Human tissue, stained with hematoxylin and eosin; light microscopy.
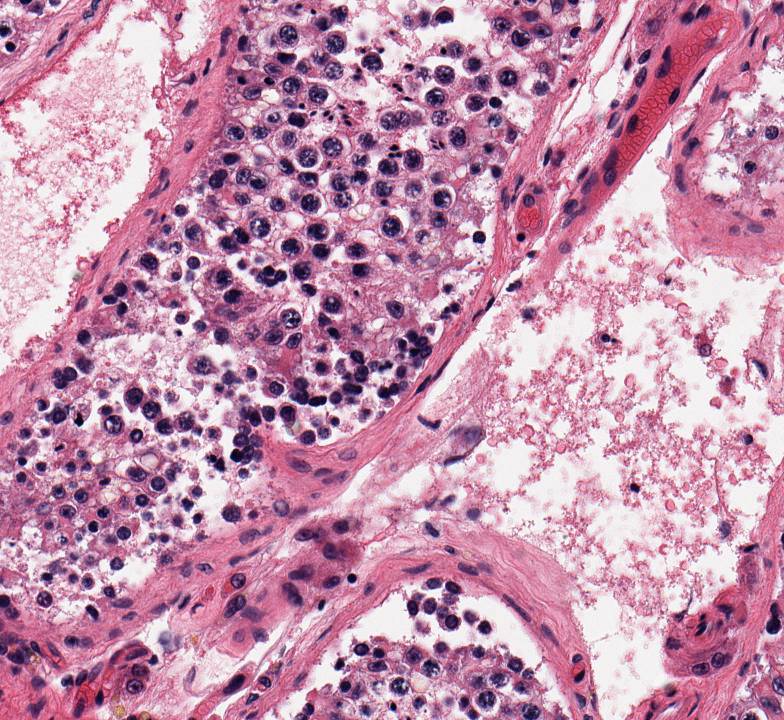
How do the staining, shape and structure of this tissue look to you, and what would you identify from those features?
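Tubules hold many layers of rounded cells, not a single lining layer around an open lumen. Each has a thick pink fibrous wall whose flattened, elongated nuclei run parallel to its outline. A diagonal vessel at upper right is packed with red blood cells. This is testis.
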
